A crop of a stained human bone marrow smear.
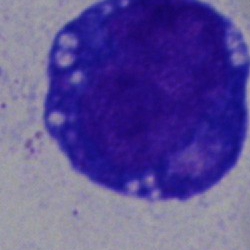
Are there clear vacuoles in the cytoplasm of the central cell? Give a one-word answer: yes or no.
Yes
